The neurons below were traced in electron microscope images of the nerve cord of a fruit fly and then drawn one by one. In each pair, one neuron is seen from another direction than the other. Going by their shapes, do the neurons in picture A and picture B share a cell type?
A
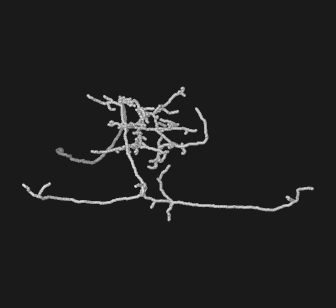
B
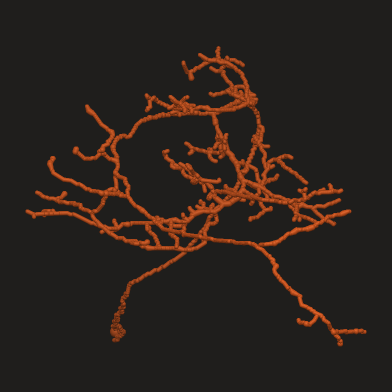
yes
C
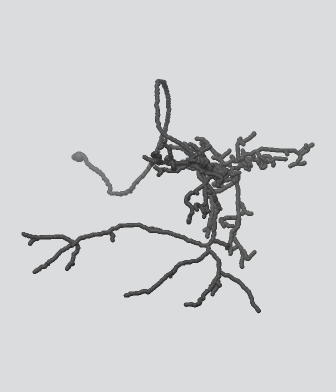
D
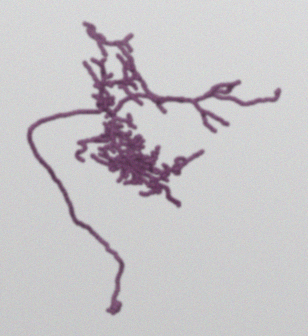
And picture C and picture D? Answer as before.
yes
